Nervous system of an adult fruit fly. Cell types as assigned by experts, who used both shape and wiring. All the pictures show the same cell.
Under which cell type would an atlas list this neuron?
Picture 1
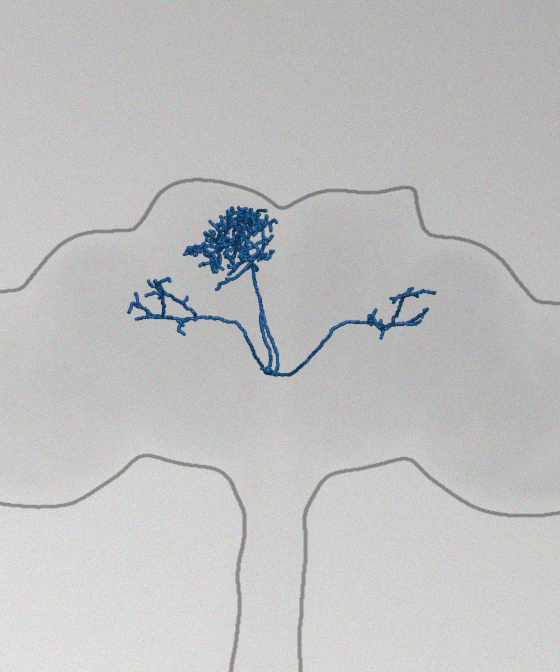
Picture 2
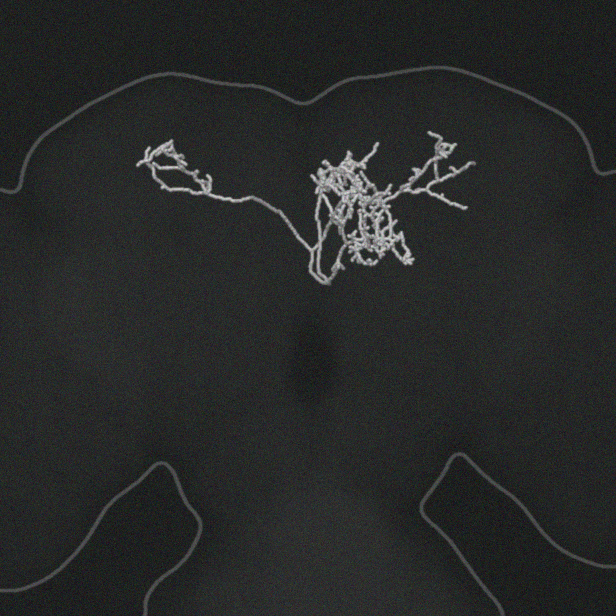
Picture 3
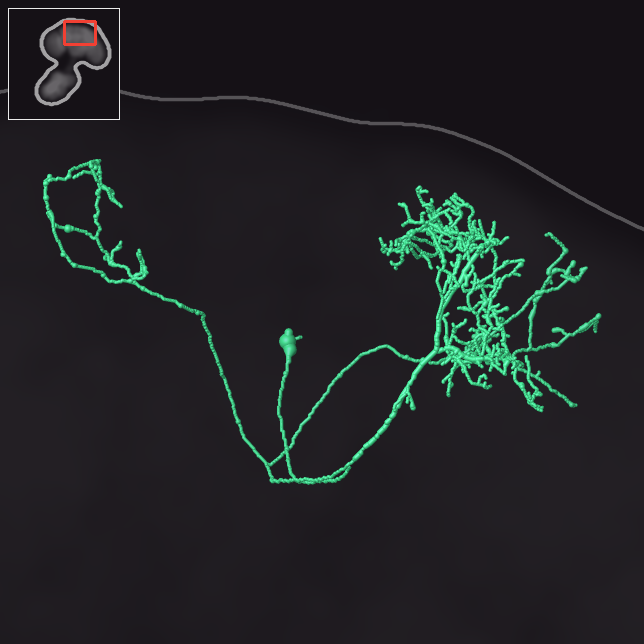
CRE081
